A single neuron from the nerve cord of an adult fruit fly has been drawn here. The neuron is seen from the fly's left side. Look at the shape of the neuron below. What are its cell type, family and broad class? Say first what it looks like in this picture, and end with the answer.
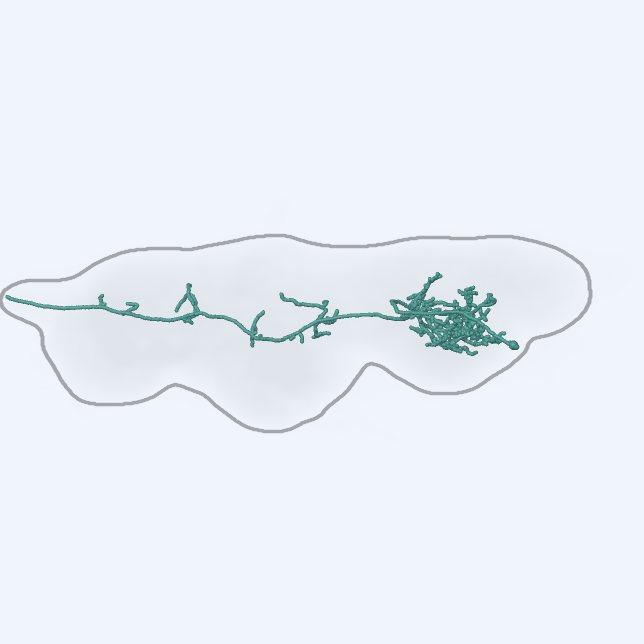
As drawn here it is more than twice as wide as it is tall. Its cell type is AN12B017. The family is hemilineage 12B. It is an ascending neuron.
